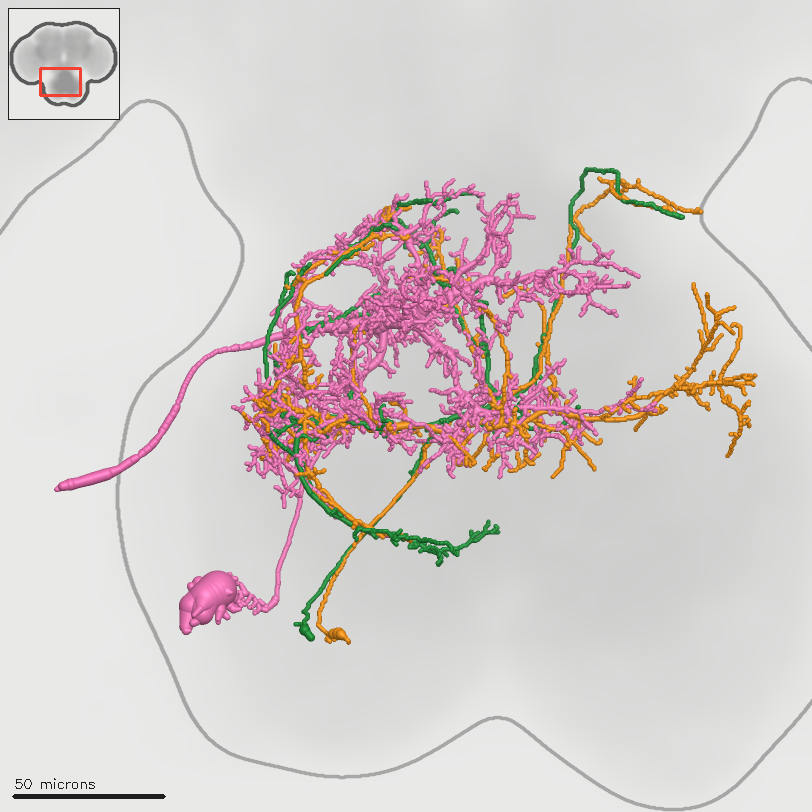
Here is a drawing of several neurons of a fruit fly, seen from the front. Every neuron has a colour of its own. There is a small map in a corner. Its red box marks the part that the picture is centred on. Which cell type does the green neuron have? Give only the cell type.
IN08B051_e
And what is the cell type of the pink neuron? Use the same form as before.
i2 MN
